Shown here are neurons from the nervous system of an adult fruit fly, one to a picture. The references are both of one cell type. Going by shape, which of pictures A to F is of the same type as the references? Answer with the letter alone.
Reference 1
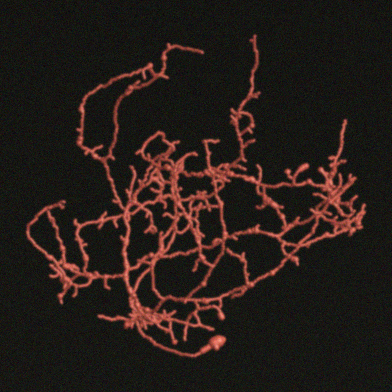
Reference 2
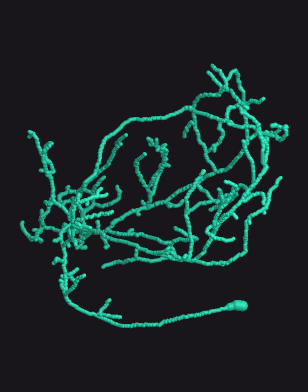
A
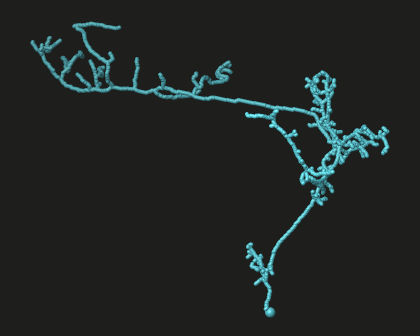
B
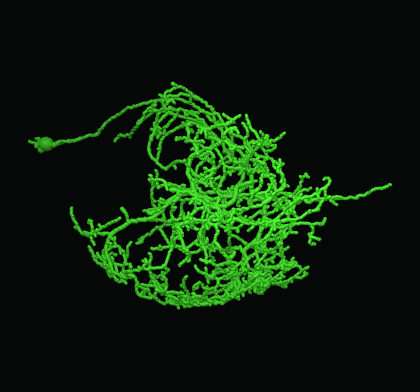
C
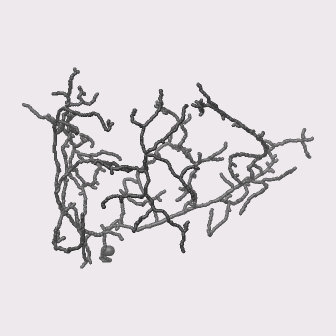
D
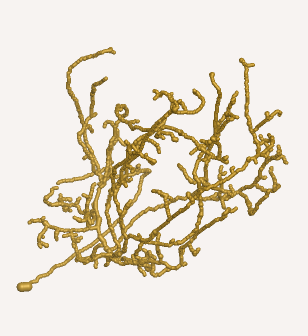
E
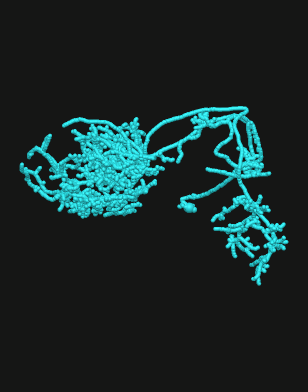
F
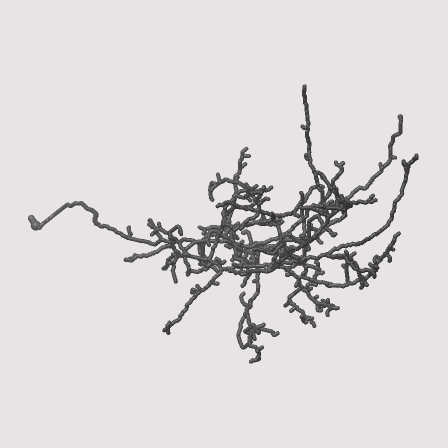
D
